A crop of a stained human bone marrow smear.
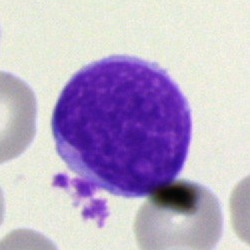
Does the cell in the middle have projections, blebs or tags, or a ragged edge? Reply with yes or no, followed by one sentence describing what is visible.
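No. The cell surface is smooth, without projections.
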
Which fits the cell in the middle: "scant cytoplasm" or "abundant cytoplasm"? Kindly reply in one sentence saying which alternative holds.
Its cytoplasm amounts to no more than a narrow rim.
